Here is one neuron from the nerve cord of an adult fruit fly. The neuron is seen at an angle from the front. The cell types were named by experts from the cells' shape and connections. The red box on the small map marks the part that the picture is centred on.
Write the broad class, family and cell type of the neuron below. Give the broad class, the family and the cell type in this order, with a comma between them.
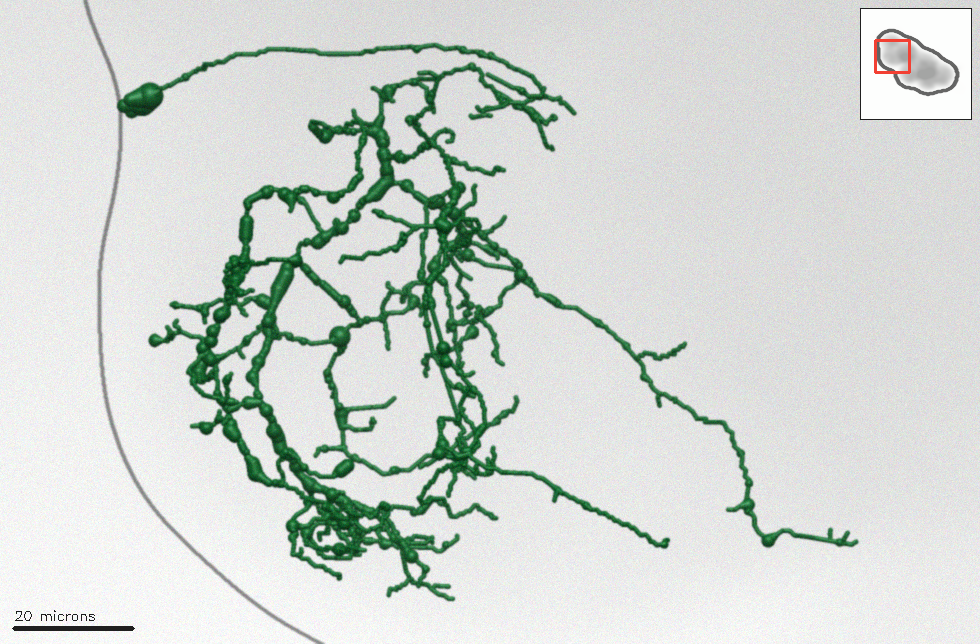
nerve-cord intrinsic neuron, hemilineage 03A, IN03A068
